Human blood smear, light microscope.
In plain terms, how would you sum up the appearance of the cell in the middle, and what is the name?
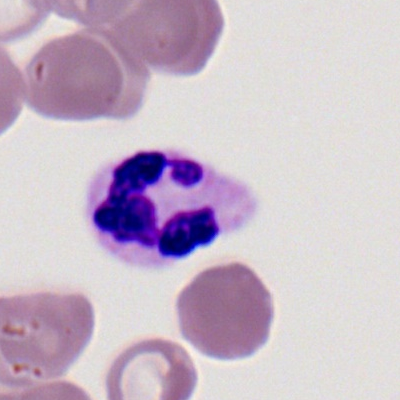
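Nucleus divided into several separate lobes, arranged in a C shape open to the right. Chromatin dark purple, coarsely clumped. Pale pink cytoplasm fills the space within the open side of the C. Segmented neutrophil.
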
